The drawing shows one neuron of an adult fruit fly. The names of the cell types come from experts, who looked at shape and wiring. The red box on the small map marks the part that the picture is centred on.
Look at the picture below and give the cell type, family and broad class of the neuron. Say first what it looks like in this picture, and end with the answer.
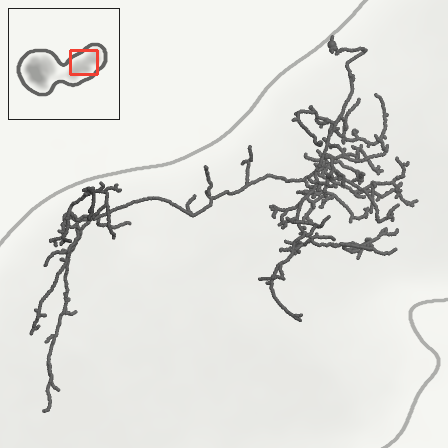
The cell body is at the upper right of the picture. Dozens of branch ends can be seen. The cell type is IN18B042. The family is hemilineage 18B. This is a nerve-cord intrinsic neuron.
